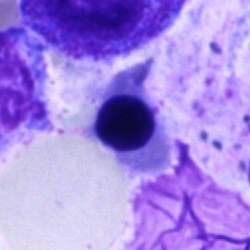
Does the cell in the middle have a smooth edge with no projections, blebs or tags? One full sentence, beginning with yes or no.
No, the outline of the cell is rough.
